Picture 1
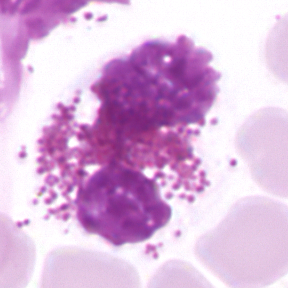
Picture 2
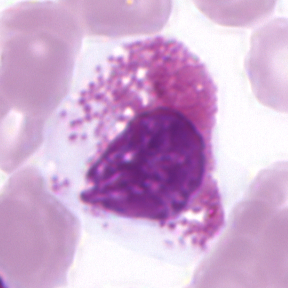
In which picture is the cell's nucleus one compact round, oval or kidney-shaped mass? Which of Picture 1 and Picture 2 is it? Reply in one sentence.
The nucleus of the cell in picture 2 is a single compact mass, round, oval or kidney-shaped.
